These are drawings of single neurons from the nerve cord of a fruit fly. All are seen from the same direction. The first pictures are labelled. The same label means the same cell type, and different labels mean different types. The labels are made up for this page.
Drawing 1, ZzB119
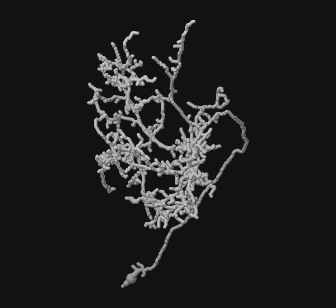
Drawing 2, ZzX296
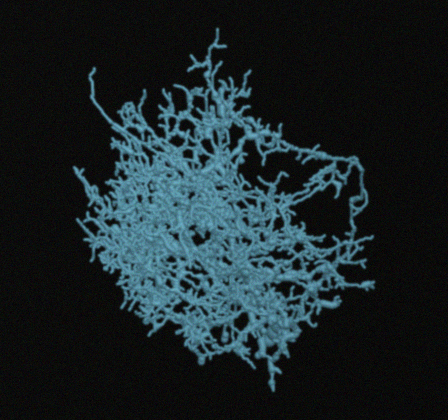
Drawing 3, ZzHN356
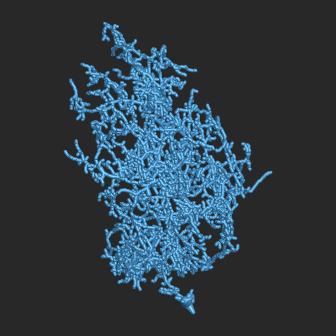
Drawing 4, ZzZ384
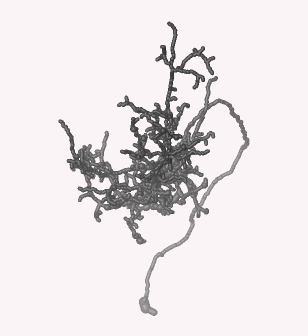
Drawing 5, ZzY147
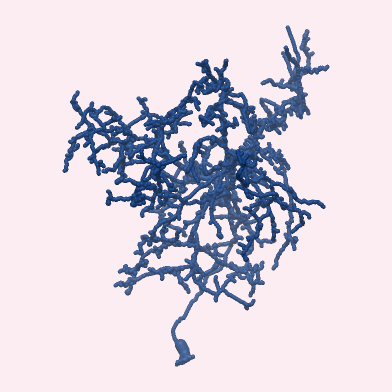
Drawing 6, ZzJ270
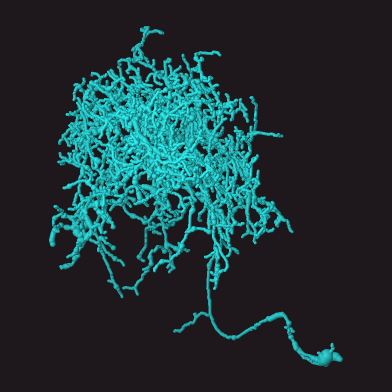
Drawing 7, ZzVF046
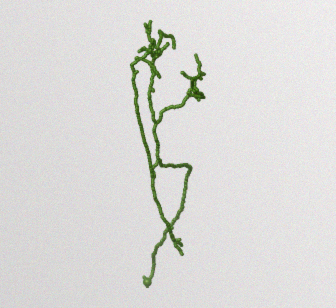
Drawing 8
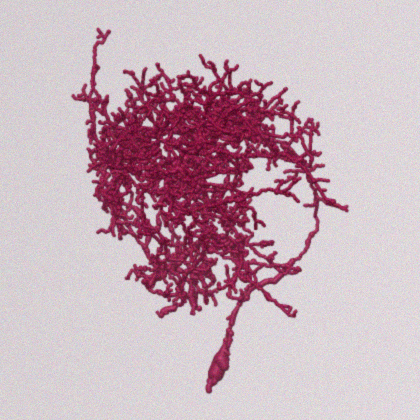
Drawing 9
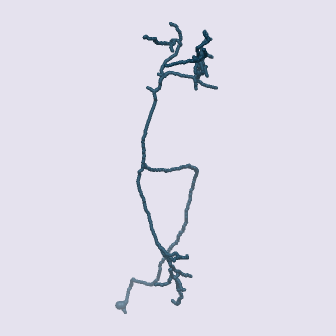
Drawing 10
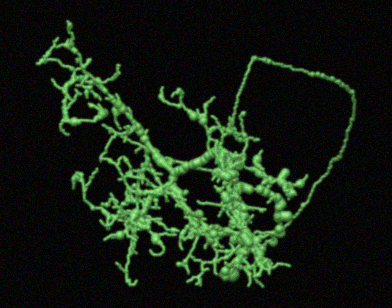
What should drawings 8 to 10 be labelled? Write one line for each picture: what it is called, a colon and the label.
8: ZzX296
9: ZzVF046
10: ZzB119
